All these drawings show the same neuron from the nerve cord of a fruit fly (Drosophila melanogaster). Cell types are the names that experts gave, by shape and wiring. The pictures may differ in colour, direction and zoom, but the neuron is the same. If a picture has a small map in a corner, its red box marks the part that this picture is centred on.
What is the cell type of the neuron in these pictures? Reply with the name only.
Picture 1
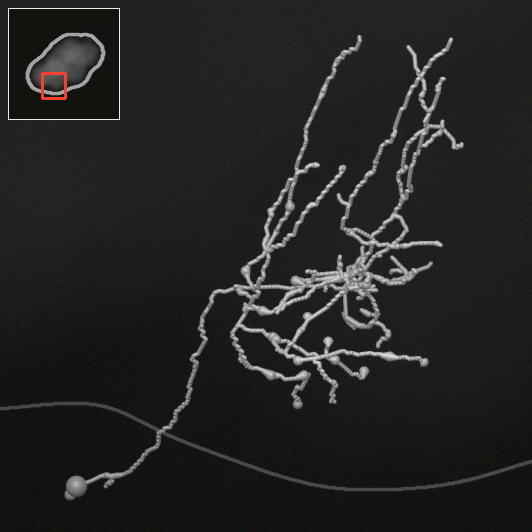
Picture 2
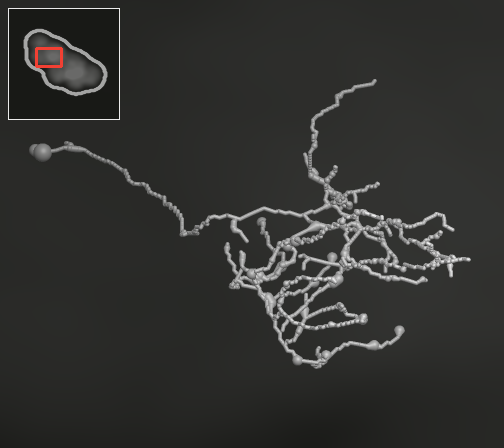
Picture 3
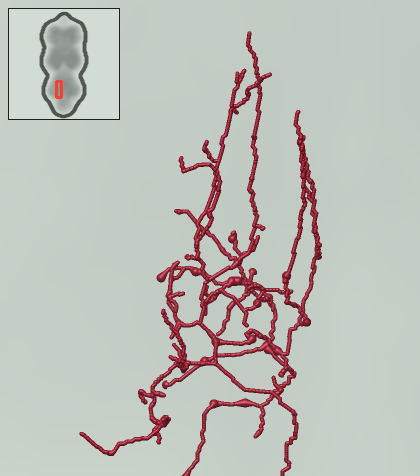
IN01B094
